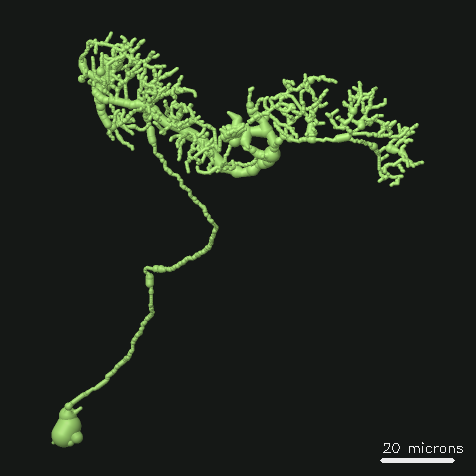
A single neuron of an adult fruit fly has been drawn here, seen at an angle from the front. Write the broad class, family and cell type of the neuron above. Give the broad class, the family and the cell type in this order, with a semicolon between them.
central-brain intrinsic neuron; hemilineage PBp1; Delta7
